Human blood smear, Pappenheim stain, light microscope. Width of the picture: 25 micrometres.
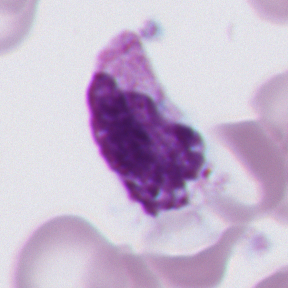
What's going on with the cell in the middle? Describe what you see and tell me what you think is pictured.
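I notice the nucleus has an irregular, knobbly outline and lies toward the bottom of the cell. It measures about 14 by 8 micrometres inside a cell of about 16 by 10 micrometres, filling about 70% of the cell's area. Most of the cytoplasm I can see sits in a cap at the top end, speckled with fine pinkish-purple granules. At the lower right the edge looks frayed, with small fragments scattered beside it. This is a segmented neutrophil.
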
